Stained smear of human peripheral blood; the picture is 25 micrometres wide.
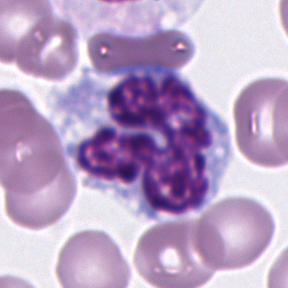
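Monocyte with a nucleus divided into several connected lobes and no visible nucleoli. The rim of cytoplasm is widest on the left side of the nucleus. Only fine, faint granularity is present in the cytoplasm; coarse dark granules are absent.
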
